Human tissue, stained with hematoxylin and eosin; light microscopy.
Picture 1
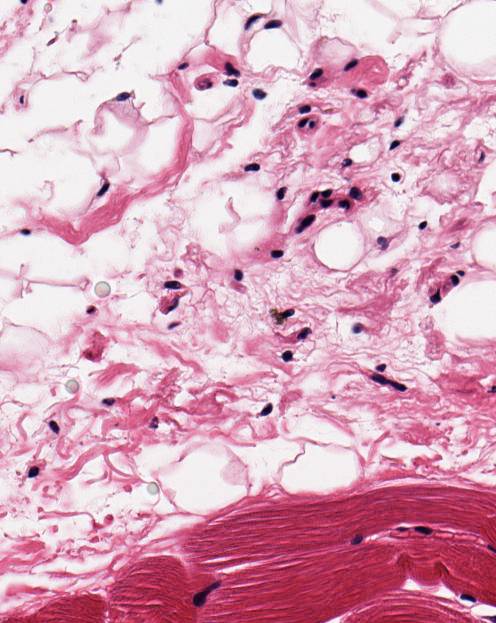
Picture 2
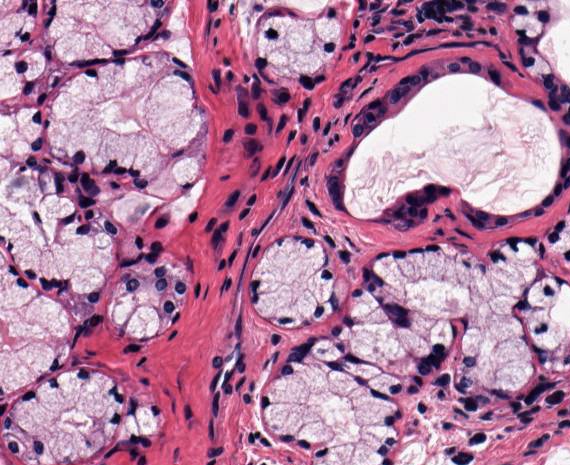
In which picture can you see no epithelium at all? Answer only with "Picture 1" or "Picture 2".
Picture 1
